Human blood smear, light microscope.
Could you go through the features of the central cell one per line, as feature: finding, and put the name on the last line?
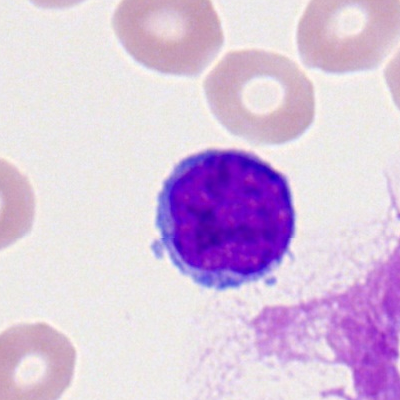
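Outline: round
Nucleus: fills nearly all the cell; thin rim of cytoplasm
Chromatin: dense, dark purple, coarsely clumped
Edge: small cytoplasmic blebs projecting at lower left
Identity: lymphocyte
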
